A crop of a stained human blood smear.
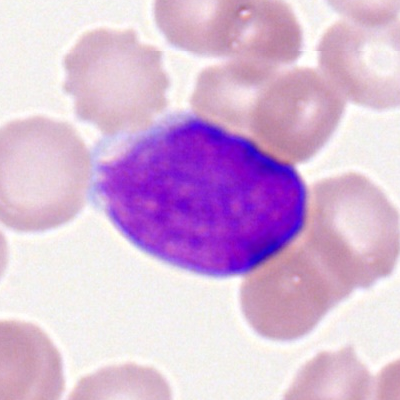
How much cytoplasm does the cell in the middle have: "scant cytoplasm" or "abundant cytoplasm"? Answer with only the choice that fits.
Scant cytoplasm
